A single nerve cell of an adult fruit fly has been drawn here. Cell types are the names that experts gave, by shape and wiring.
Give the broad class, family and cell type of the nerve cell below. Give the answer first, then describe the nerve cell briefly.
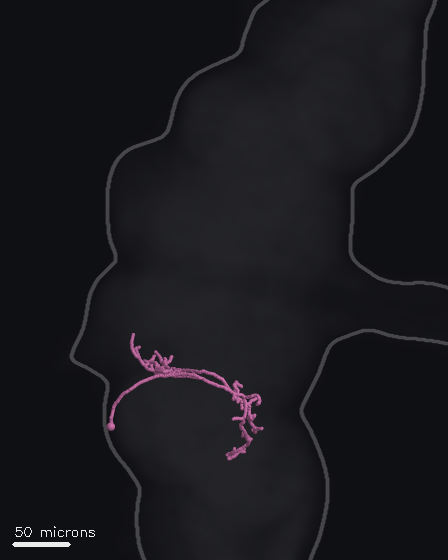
Its broad class is central-brain intrinsic neuron. The family is hemilineage LALa1_posterior. Its cell type is CB1564. It lies in the brain. Its cell body lies at the lower left of the picture. From left to right in the picture it spans about 140 microns.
